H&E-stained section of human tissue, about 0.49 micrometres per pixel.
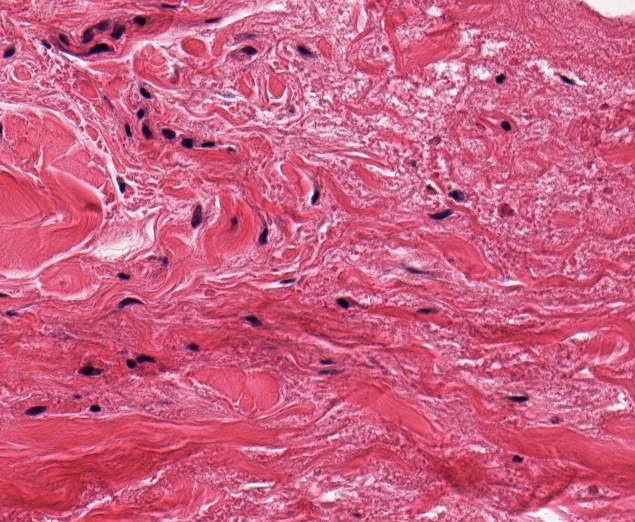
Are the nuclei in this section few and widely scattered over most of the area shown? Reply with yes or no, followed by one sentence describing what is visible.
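Yes. Cells are sparse, with their nuclei widely spaced among the collagen.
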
